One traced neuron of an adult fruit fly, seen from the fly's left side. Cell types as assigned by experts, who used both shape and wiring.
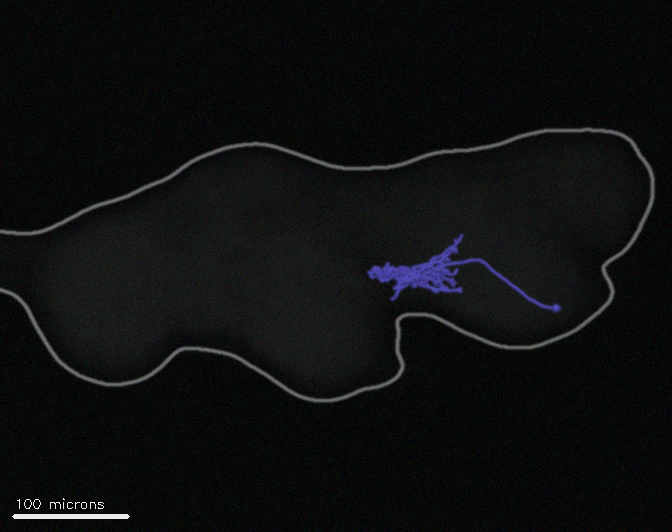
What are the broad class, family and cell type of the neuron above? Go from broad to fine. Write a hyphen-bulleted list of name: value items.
- broad class: nerve-cord intrinsic neuron
- family: hemilineage 00A
- cell type: IN00A058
